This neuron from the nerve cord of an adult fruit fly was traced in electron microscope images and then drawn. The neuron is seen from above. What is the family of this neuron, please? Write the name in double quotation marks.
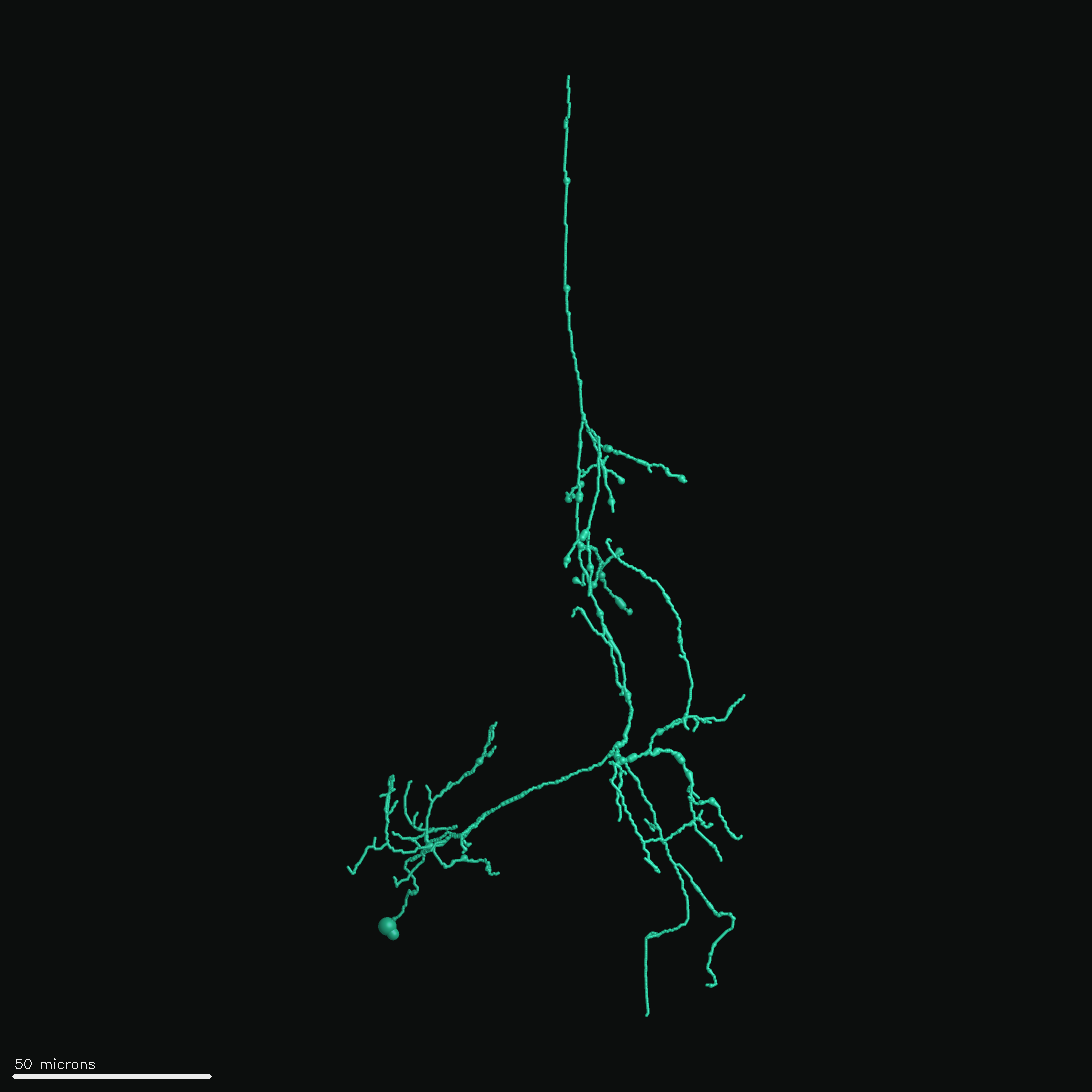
"hemilineage 12B"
